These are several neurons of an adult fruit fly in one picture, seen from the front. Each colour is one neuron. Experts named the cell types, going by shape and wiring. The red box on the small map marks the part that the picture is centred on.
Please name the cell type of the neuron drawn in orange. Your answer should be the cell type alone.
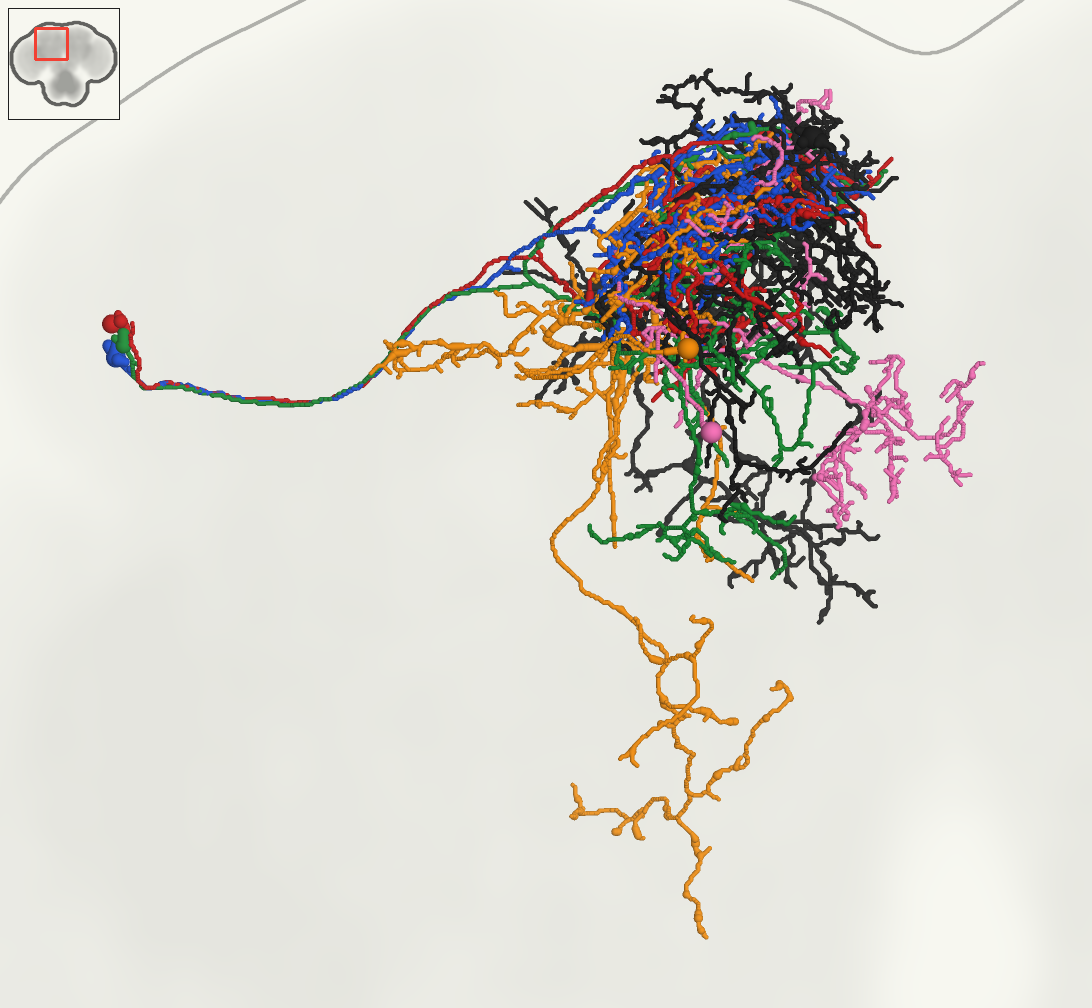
CB0356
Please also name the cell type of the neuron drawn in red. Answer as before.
SMP002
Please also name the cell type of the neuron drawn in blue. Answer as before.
SMP004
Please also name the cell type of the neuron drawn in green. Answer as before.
SMP030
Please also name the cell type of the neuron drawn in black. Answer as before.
SMP050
